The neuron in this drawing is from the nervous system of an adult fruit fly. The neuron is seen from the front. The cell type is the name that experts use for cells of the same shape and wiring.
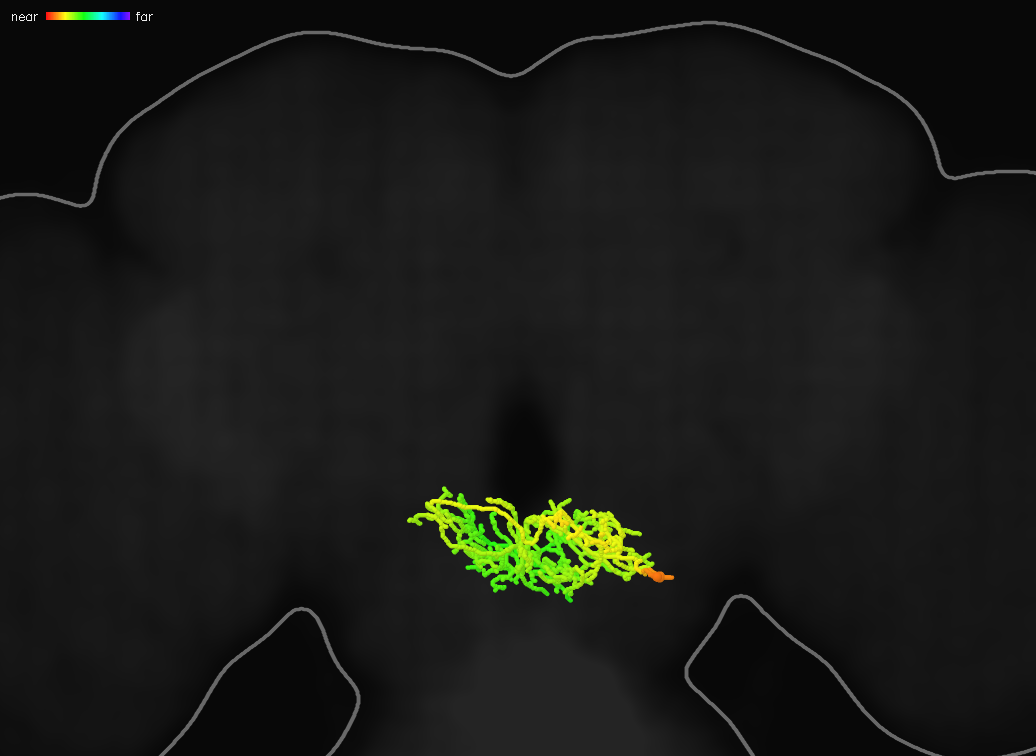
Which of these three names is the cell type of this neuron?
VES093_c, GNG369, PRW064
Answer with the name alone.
PRW064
